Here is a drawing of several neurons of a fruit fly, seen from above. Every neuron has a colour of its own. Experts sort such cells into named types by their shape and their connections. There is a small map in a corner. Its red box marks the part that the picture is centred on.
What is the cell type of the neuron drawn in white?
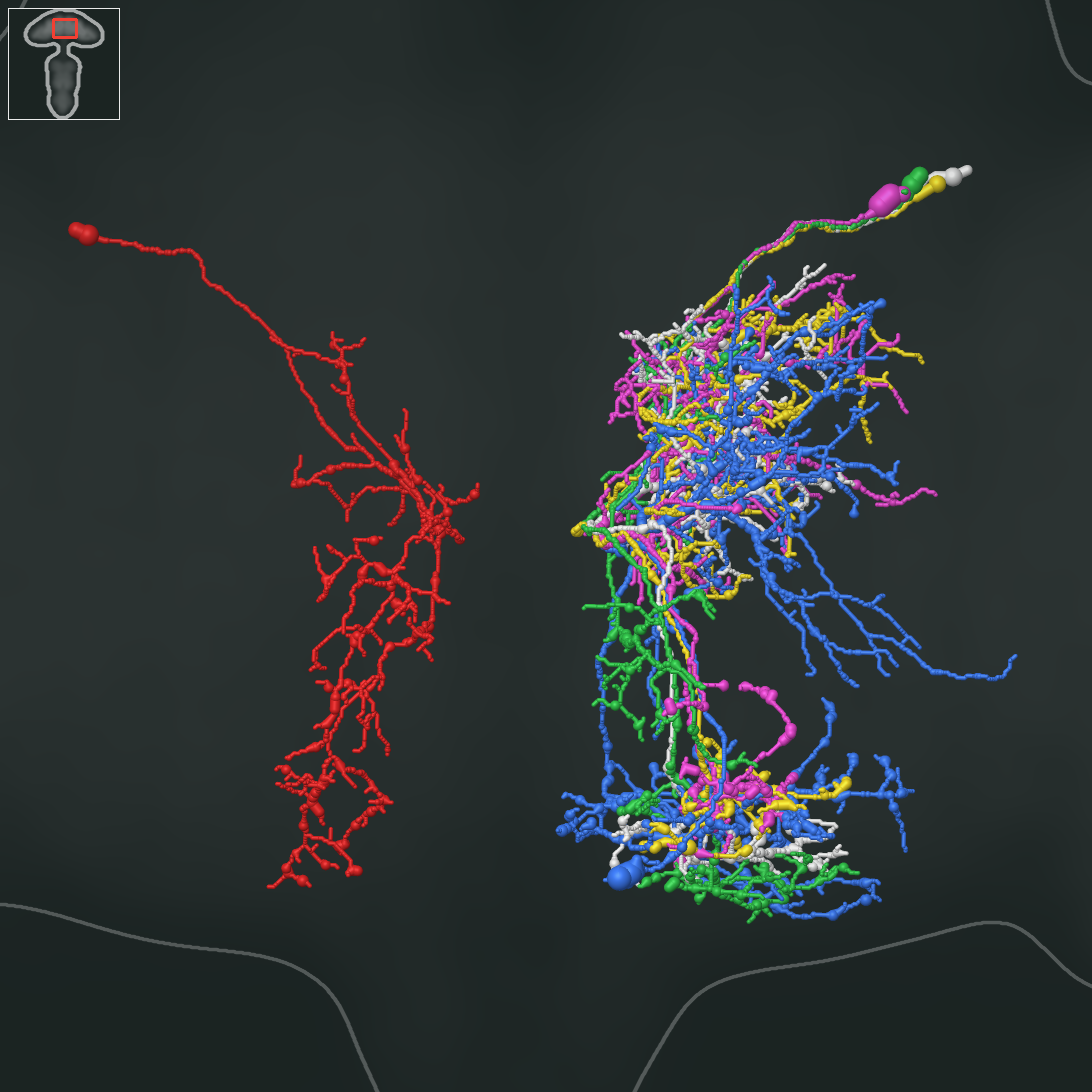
VES103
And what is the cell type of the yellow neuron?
CB3419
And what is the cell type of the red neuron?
VES102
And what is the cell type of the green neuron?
PS101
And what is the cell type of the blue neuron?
CB0285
